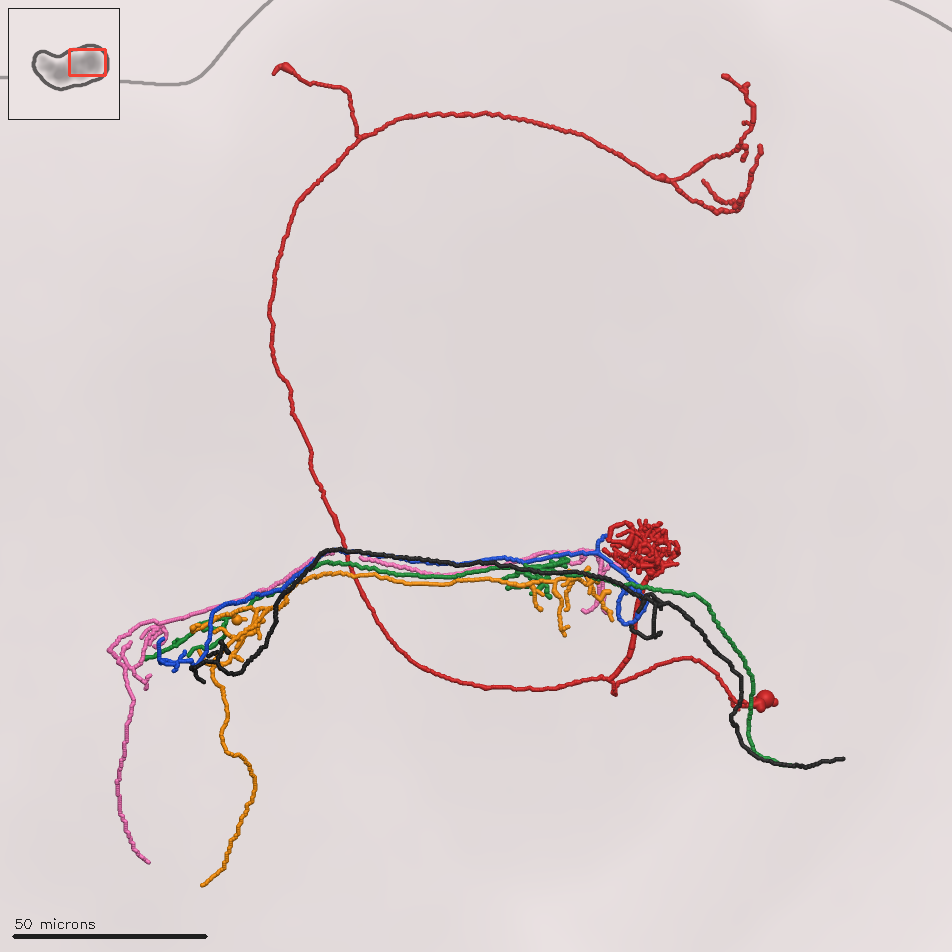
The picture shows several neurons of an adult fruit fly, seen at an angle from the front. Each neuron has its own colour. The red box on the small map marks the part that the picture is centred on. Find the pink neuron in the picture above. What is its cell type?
ORN_DL1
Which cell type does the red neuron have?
DL3_lPN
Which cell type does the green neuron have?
ORN_DL5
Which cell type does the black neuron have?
ORN_DA3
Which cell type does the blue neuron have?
ORN_DL4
